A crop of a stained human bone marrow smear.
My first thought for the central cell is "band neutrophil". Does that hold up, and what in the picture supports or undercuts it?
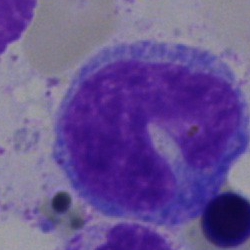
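Not a band neutrophil; this is a monocyte. Nucleus: indented by a deep cleft entering from the right, with cytoplasm filling the cleft. For monocyte.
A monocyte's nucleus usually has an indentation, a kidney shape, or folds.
Chromatin: fine, fairly evenly spread, no coarse clumps. For monocyte, against band neutrophil.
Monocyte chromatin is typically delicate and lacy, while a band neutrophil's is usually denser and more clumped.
Also seen: roughly round outline; a round dark purple body touching the lower right edge.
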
